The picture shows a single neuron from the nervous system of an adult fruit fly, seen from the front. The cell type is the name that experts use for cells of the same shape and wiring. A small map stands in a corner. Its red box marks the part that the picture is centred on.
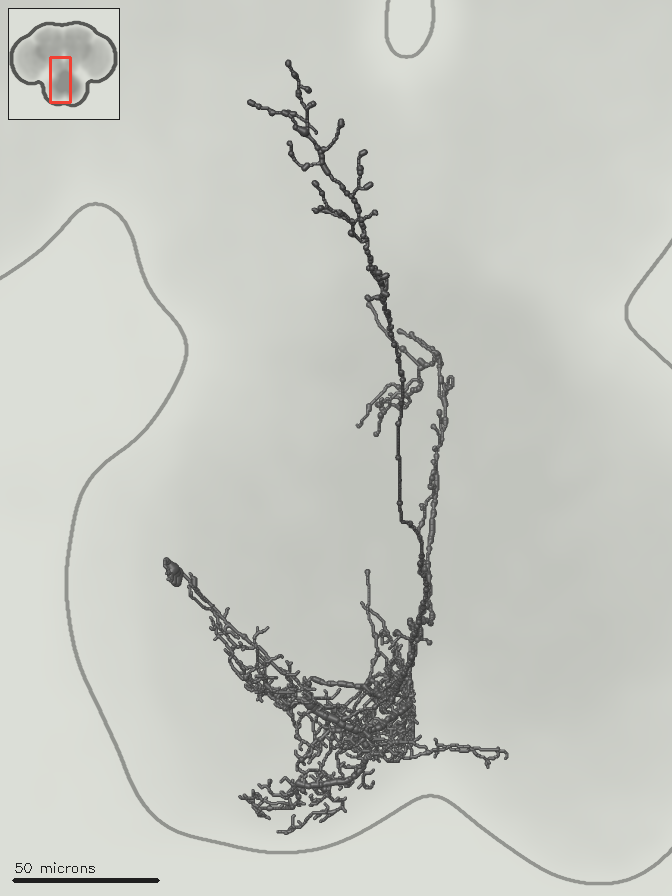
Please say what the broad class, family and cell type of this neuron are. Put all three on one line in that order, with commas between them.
ascending neuron, hemilineage 17A, AN17A018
